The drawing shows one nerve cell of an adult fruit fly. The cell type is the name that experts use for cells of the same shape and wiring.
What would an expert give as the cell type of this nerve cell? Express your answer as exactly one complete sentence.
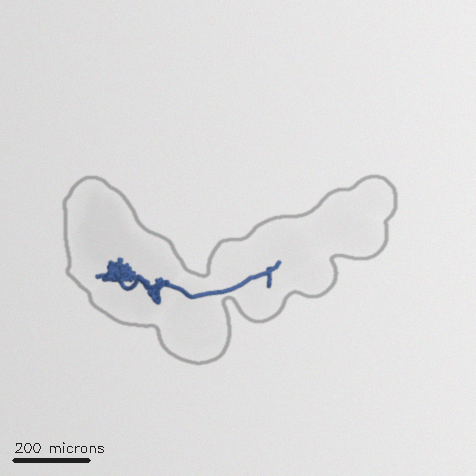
The cell type name for this nerve cell is DNge111.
